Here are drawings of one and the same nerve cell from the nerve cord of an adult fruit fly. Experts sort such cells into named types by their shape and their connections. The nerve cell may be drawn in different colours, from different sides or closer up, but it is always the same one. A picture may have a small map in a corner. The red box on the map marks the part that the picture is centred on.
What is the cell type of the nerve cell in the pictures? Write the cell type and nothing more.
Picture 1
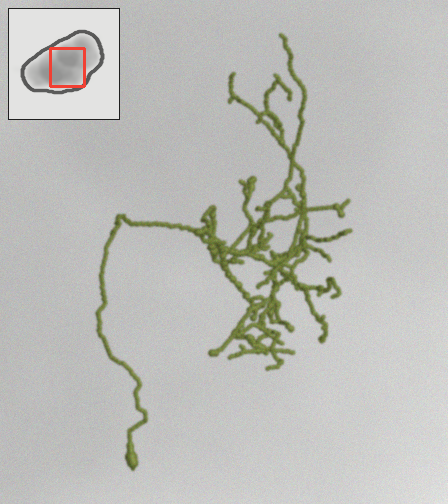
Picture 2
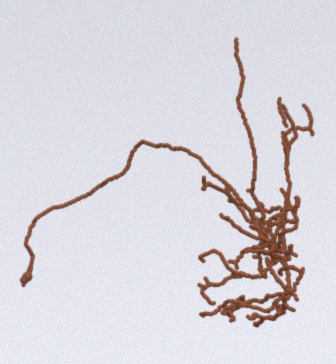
IN06B079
